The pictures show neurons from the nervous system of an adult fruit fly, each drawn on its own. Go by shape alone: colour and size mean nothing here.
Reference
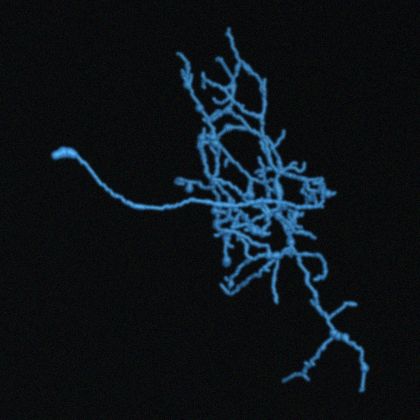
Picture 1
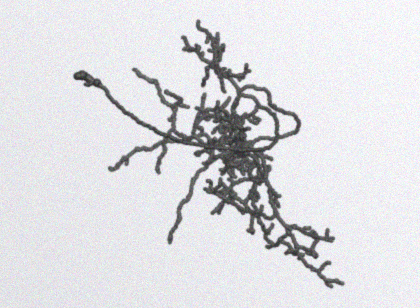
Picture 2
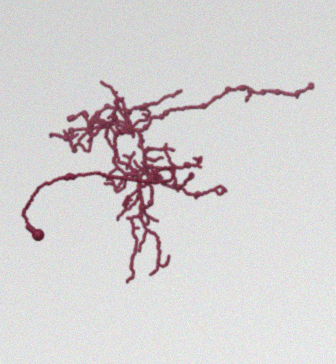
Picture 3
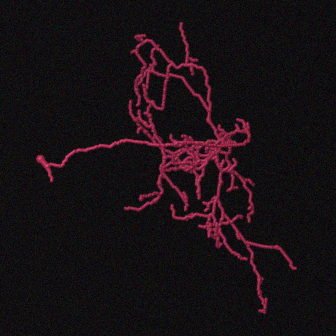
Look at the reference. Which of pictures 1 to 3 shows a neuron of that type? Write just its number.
3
